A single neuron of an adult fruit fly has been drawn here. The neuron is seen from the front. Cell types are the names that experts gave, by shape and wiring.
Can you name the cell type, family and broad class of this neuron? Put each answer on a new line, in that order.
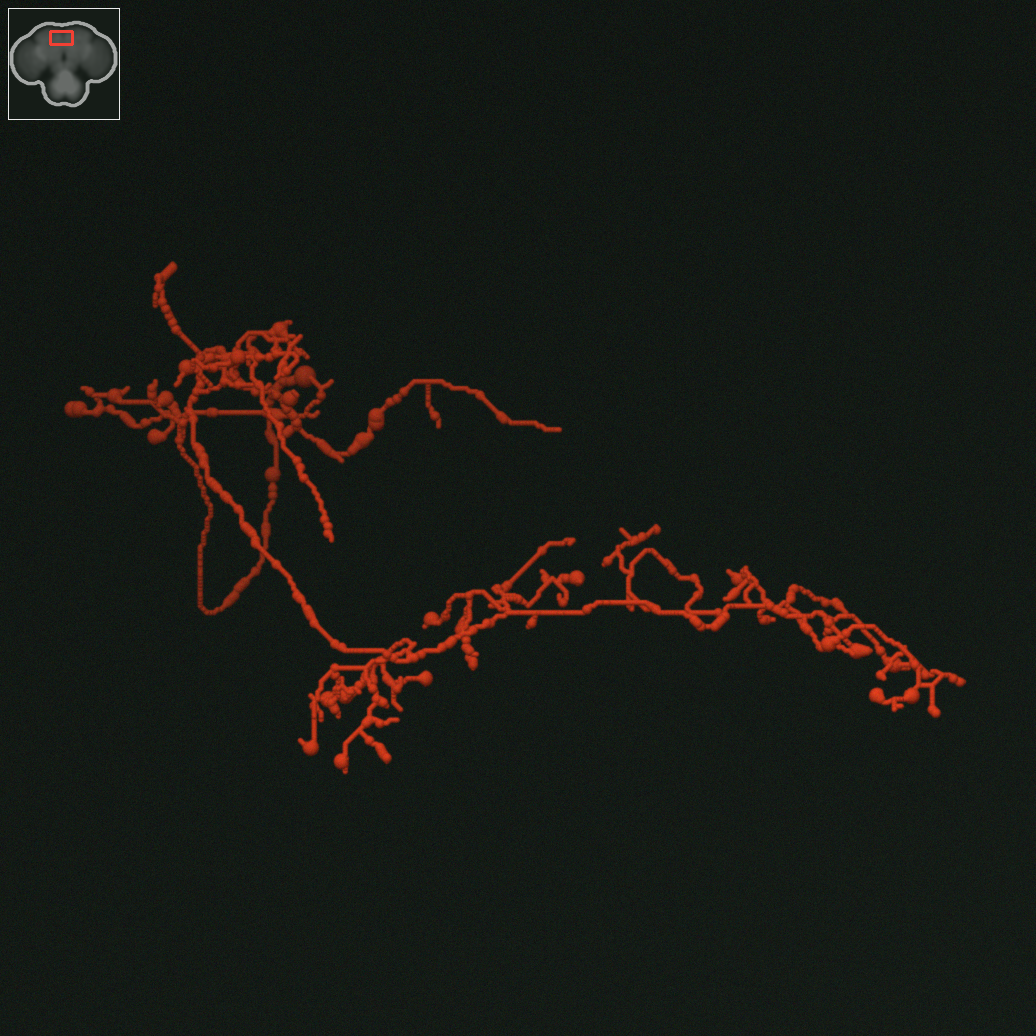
FB7C
hemilineage SIPp1
central-brain intrinsic neuron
